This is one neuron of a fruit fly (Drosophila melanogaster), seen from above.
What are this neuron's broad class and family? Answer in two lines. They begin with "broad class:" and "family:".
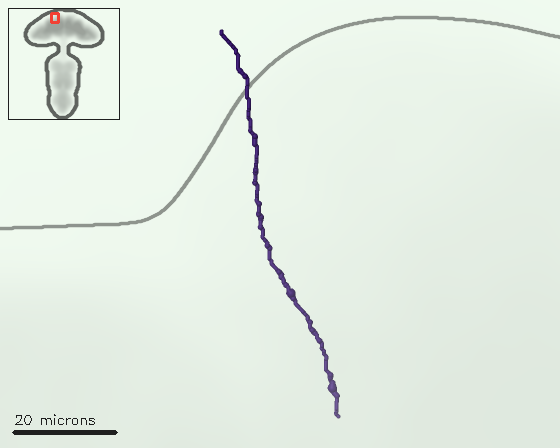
broad class: sensory neuron entering the brain
family: class mechanosensory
